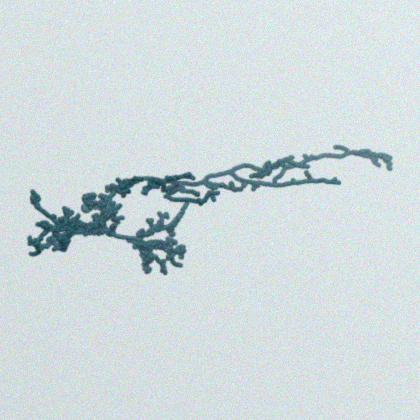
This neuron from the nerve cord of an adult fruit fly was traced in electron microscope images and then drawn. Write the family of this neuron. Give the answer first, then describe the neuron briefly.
Its family is hemilineage 18B. It is a nerve-cord intrinsic neuron. In this view it is more than twice as wide as it is tall.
